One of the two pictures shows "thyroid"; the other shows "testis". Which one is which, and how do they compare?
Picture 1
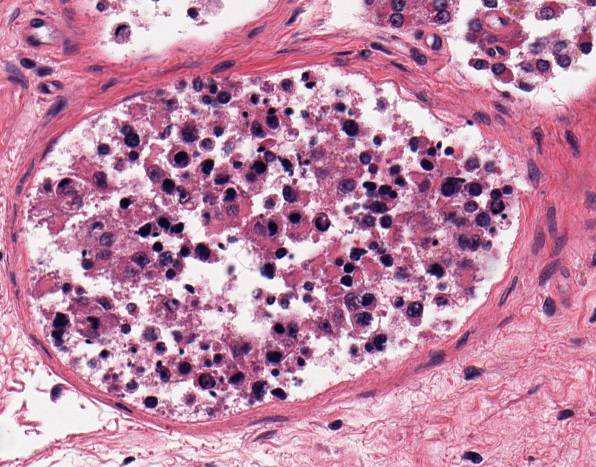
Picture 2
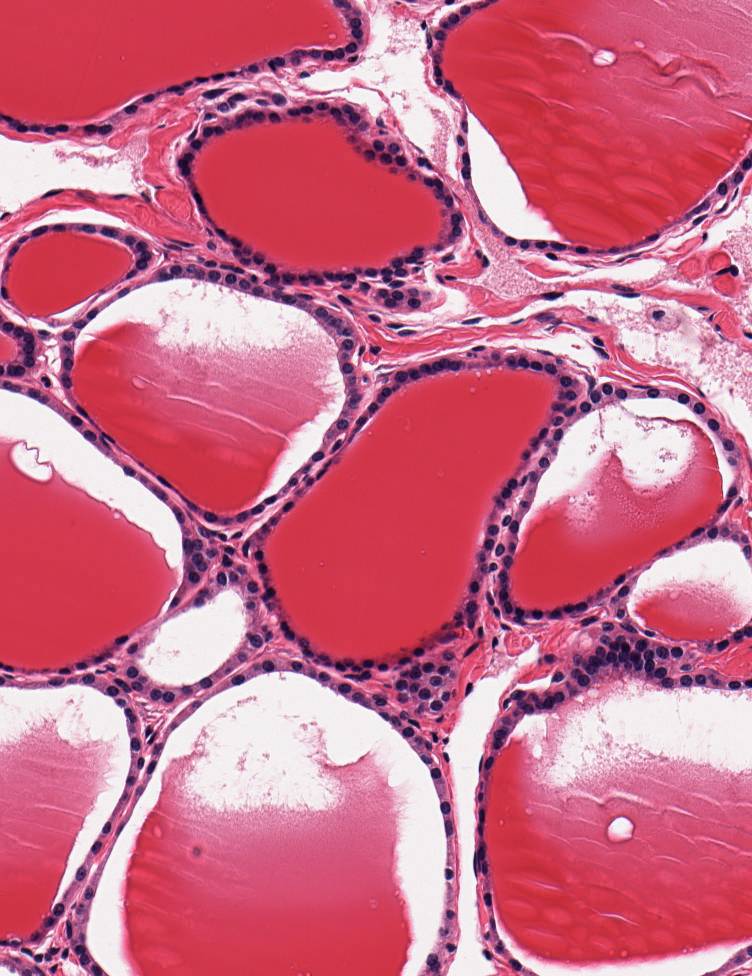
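Picture 1: testis. Picture 2: thyroid. Picture 1: one large oval tubular unit fills most of the field, centred slightly left of middle. Many cells with small, round, very dark, dense nuclei; larger cells among them with pale pink, granular cytoplasm. Along the top edge, especially upper right, parts of similar units containing detached cells. Picture 2: closely packed rounded follicles of varying size fill the whole field. Lumens filled with homogeneous deep pink colloid. Lining: single layer of low cuboidal to flattened epithelial cells with small, round, dark-staining nuclei.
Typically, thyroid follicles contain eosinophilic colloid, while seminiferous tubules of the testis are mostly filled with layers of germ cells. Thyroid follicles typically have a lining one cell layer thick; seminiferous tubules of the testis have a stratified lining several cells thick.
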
